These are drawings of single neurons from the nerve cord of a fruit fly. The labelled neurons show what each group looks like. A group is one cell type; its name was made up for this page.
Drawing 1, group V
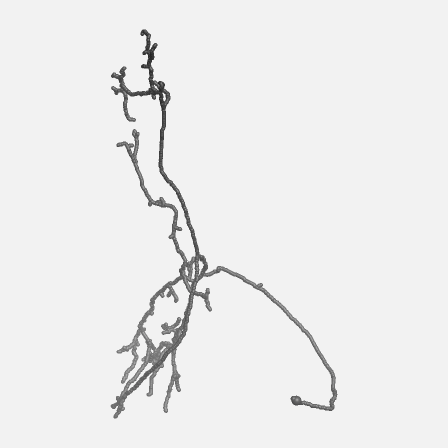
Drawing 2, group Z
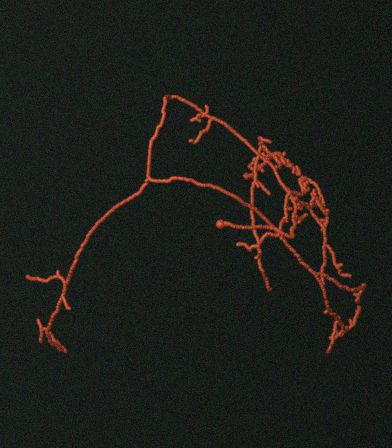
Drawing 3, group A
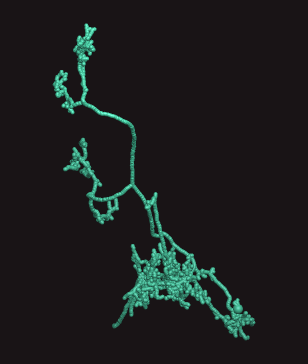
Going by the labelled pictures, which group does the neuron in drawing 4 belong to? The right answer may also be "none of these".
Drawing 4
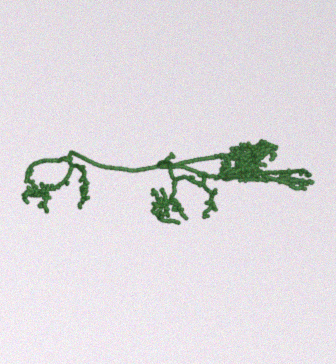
group A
